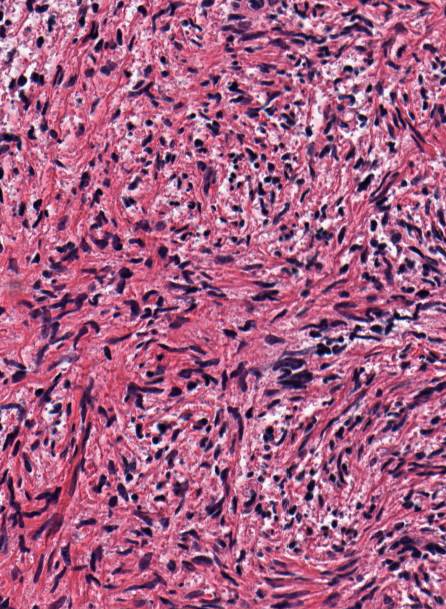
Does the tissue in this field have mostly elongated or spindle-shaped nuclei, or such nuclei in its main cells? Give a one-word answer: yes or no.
Yes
